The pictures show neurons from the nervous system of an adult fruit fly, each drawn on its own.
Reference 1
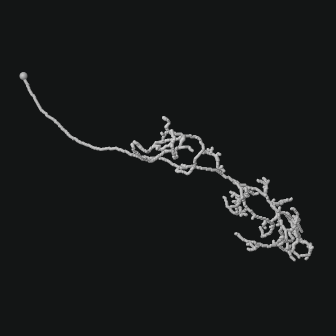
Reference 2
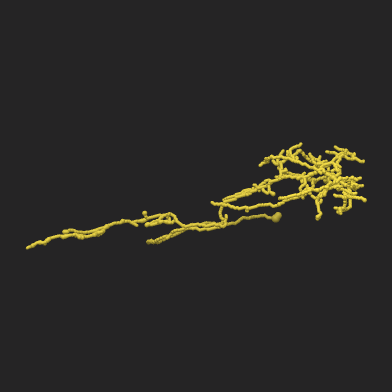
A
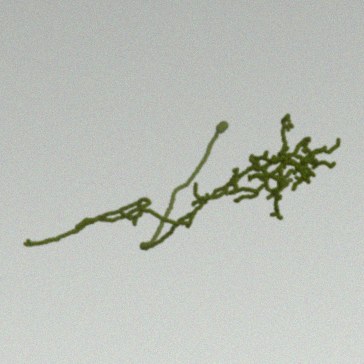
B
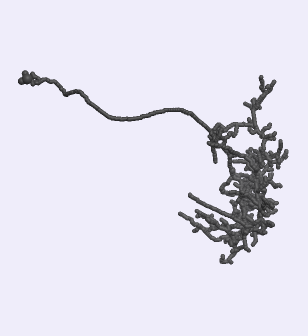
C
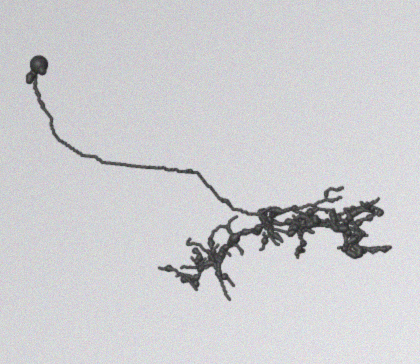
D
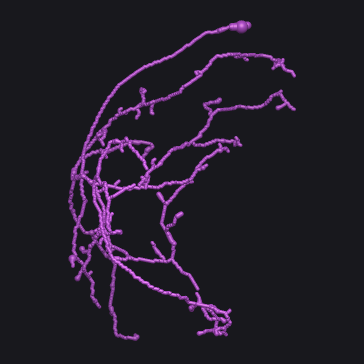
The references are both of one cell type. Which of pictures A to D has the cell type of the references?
Picture A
